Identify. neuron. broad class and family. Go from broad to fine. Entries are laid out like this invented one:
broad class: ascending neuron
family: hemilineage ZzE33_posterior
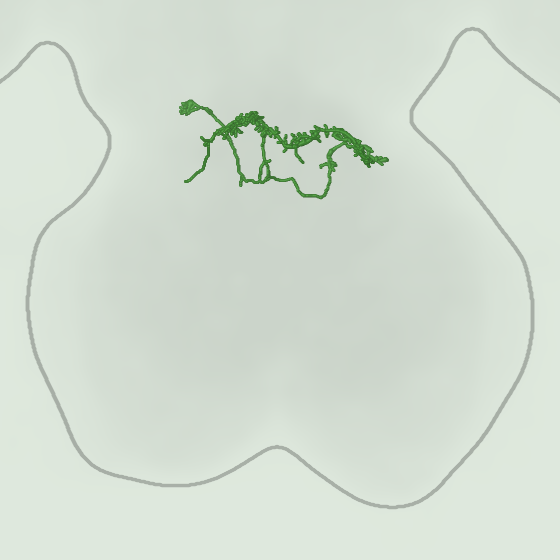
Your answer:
broad class: nerve-cord intrinsic neuron
family: hemilineage 07B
